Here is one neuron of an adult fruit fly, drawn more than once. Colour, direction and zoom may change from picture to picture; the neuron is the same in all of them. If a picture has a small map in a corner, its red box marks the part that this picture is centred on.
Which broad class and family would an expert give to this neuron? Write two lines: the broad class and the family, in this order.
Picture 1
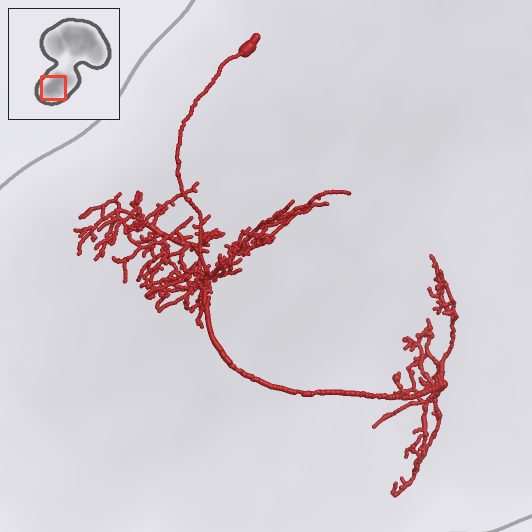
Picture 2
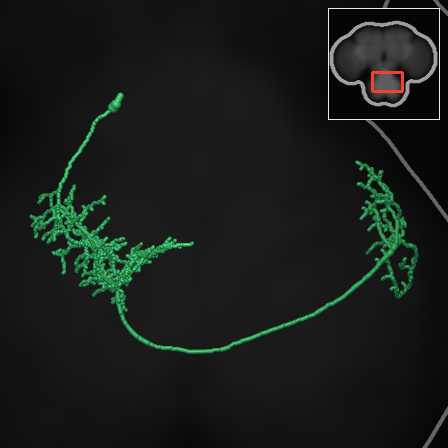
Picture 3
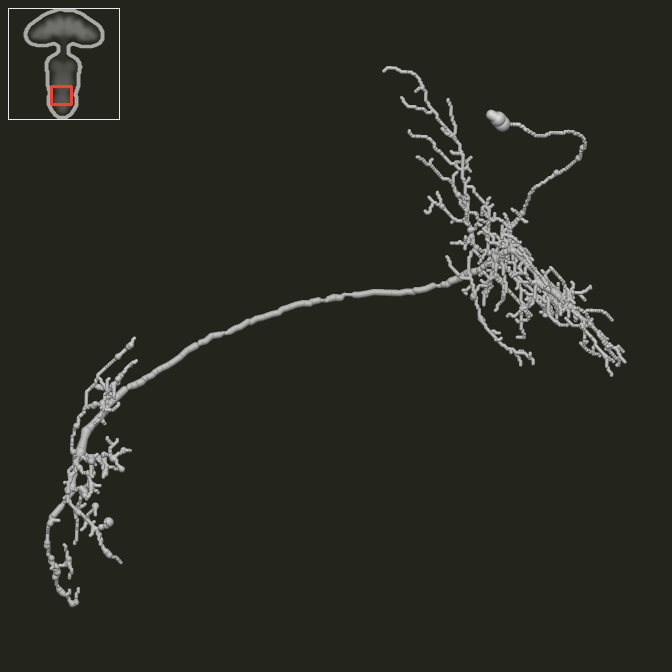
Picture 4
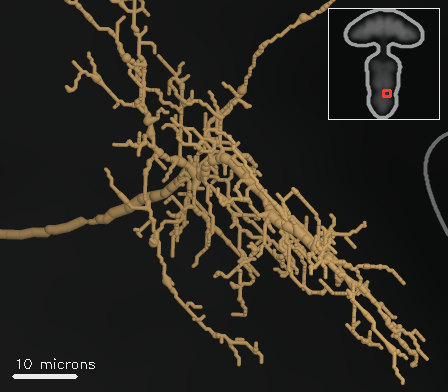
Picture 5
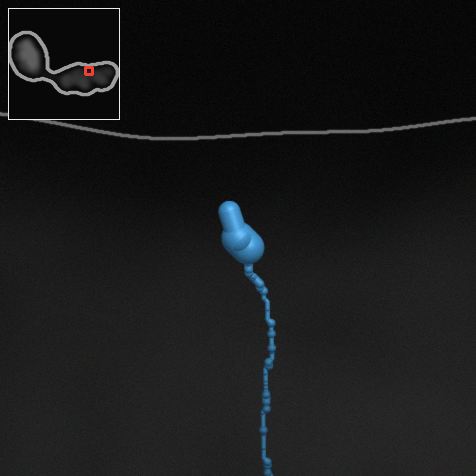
nerve-cord intrinsic neuron
hemilineage 01A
